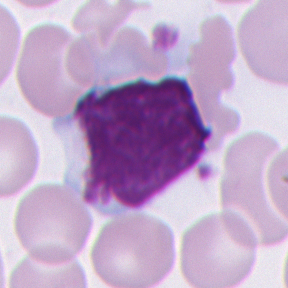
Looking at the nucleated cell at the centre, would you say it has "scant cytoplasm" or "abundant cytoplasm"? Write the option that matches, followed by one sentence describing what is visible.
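Scant cytoplasm. The cytoplasm forms only a scant rim beside the nucleus.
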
